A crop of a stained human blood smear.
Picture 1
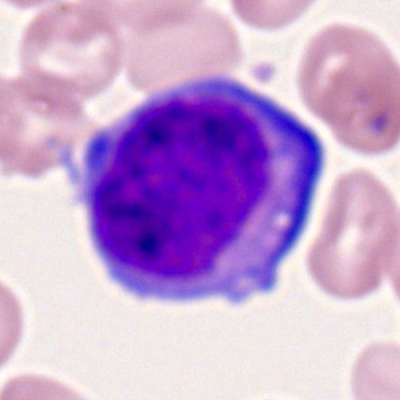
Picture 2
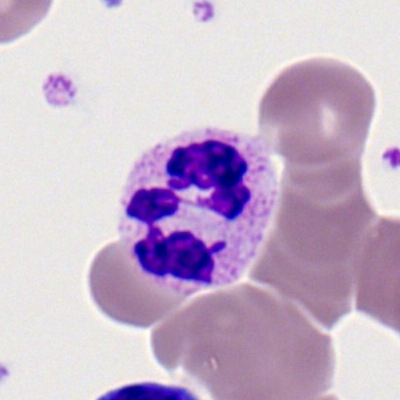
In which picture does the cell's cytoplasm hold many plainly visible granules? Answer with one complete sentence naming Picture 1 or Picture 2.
The cell seen in picture 2 shows many visible granules in its cytoplasm.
